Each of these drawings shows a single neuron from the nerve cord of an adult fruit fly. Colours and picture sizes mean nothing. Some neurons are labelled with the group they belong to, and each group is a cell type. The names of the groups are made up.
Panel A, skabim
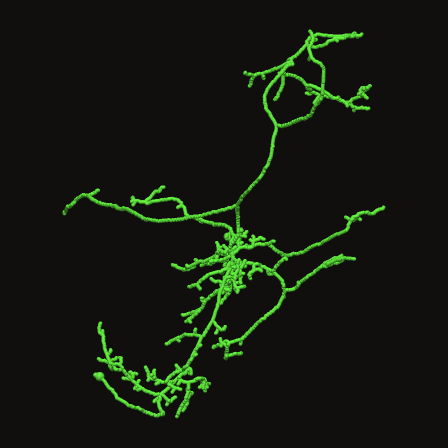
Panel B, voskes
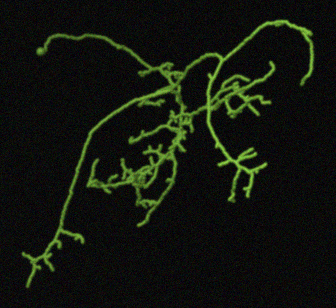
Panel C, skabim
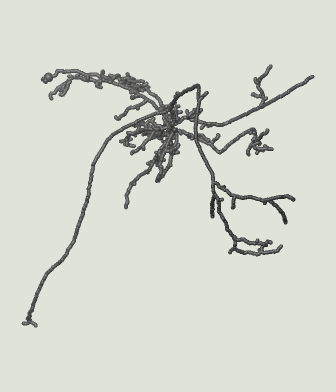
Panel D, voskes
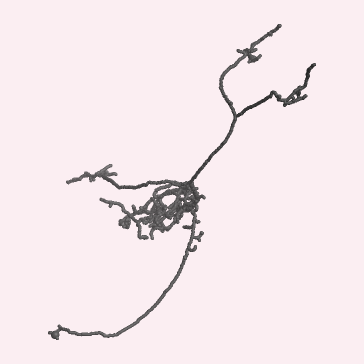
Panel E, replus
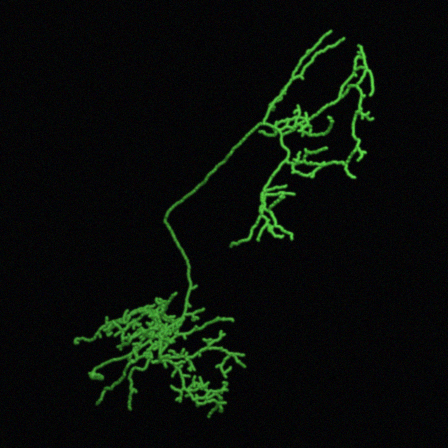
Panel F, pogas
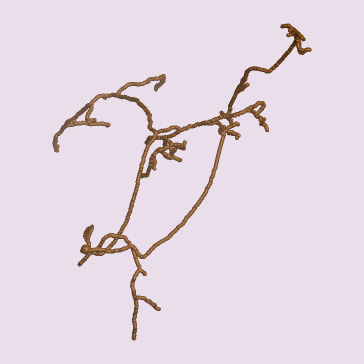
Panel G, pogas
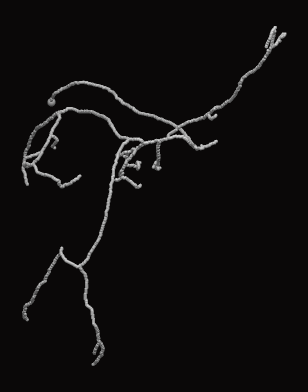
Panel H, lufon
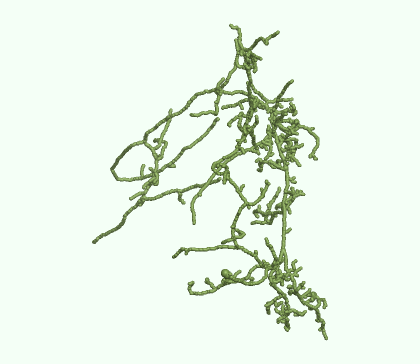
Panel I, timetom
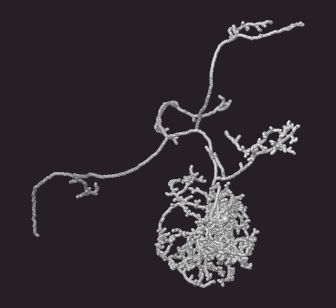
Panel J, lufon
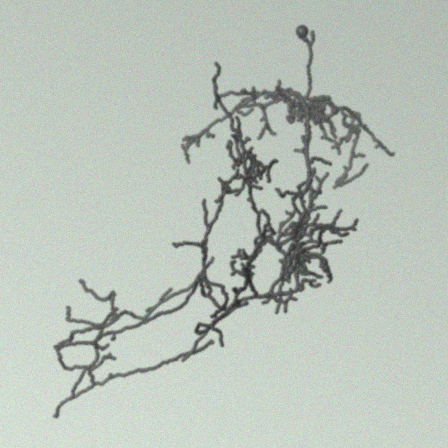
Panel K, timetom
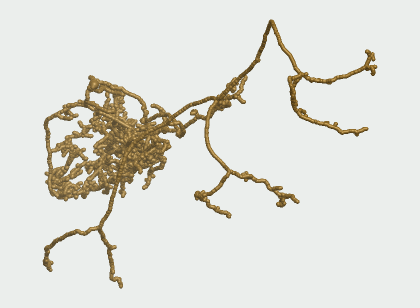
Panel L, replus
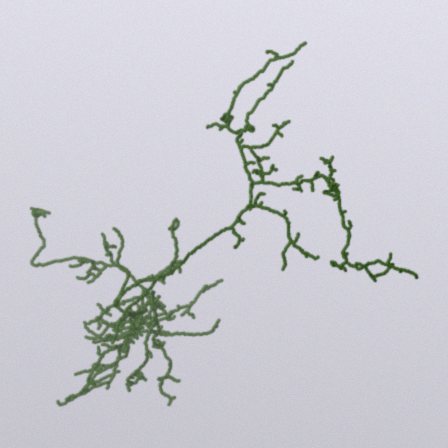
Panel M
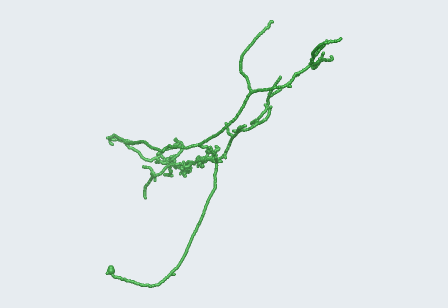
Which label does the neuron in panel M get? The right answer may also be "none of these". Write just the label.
voskes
